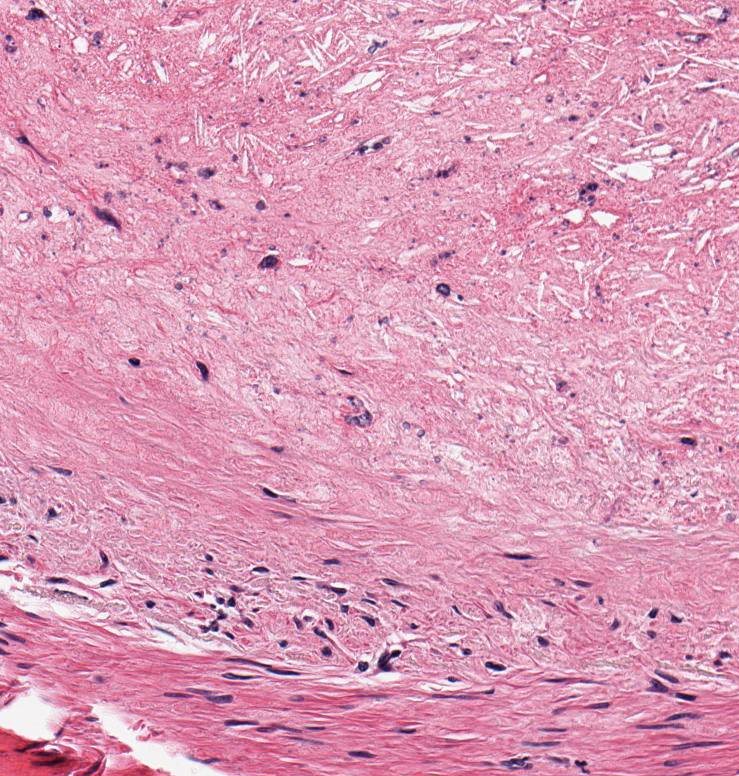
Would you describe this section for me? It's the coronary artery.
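So the top two-thirds here is pale pink, loose material with hardly any cells, just small dark nuclei dotted about singly. The bottom third is a denser, more cellular fibrous band, and most of its nuclei are elongated and spindle-shaped. No epithelium anywhere.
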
